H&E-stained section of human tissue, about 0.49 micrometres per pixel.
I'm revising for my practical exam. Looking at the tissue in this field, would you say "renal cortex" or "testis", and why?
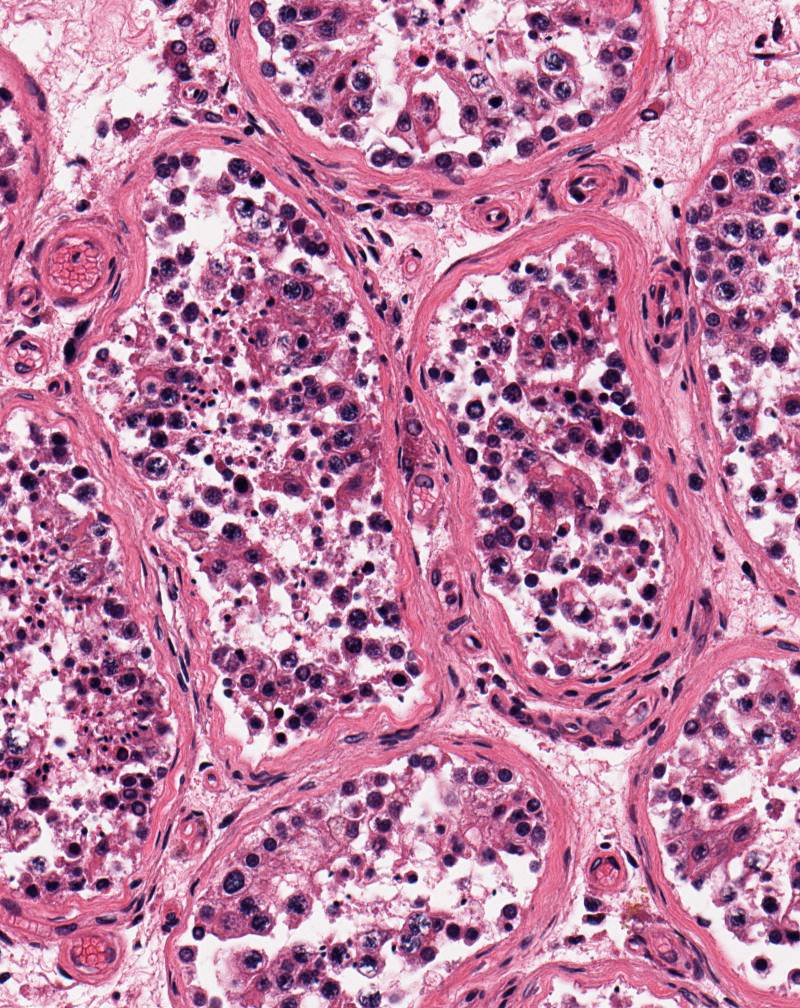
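Answer: testis. Closely set tubular cross-sections, rounded to elongated, fill the field, with narrow interstitial strips between them. Each tubule has a thick, layered band of pink fibrous tissue holding flattened spindle-shaped nuclei. Inside, cells lie loosely and discohesively, filling the lumens rather than forming ordered layers against the wall. Pale, loose interstitium holds few nuclei.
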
